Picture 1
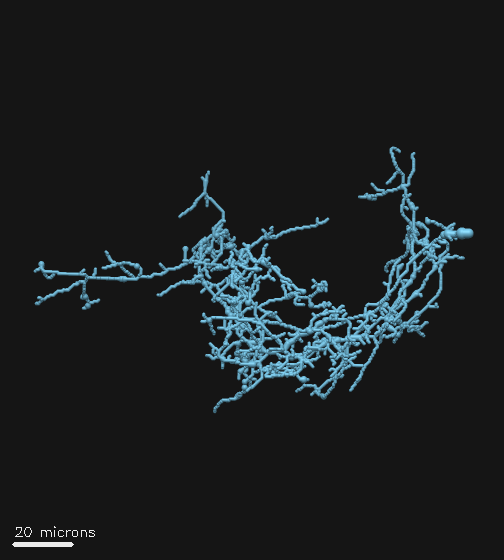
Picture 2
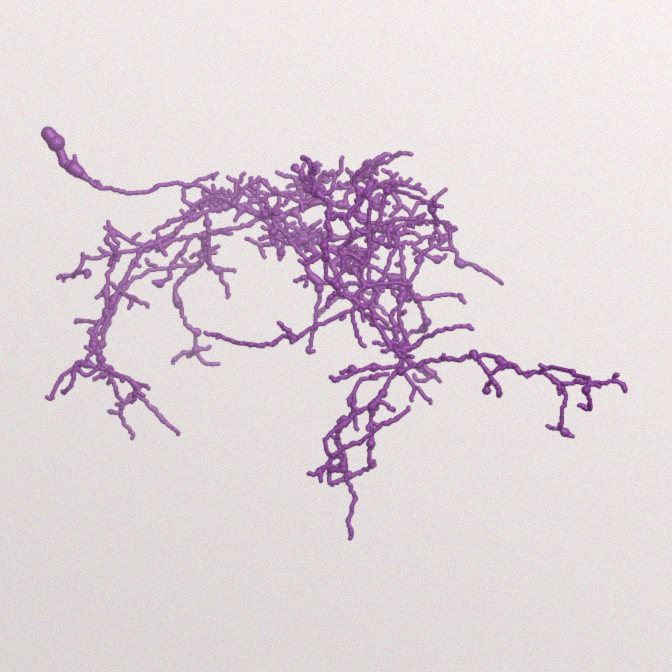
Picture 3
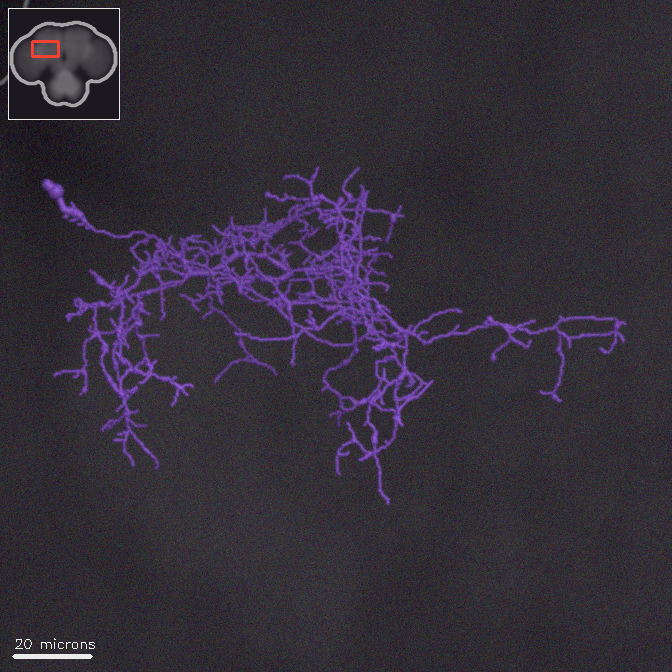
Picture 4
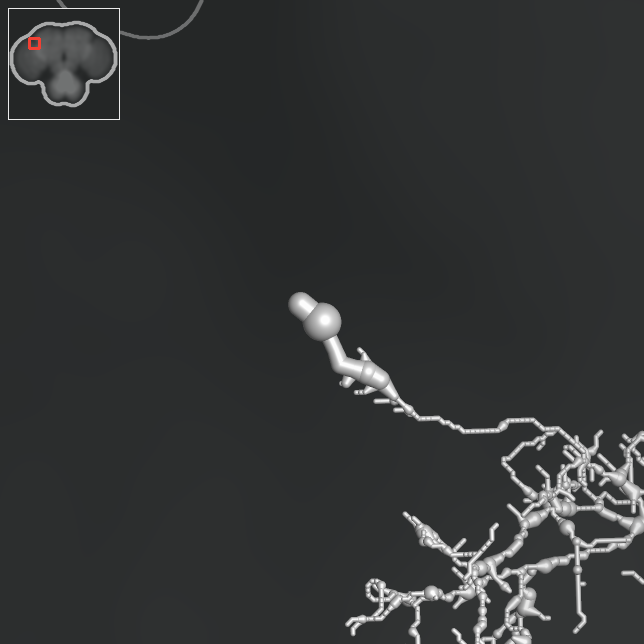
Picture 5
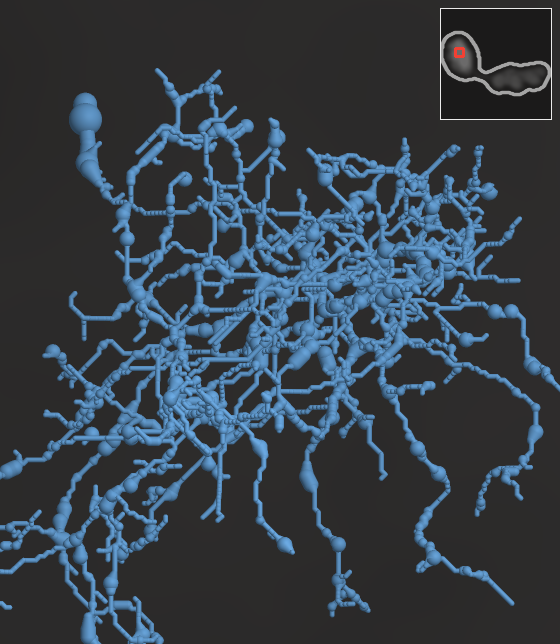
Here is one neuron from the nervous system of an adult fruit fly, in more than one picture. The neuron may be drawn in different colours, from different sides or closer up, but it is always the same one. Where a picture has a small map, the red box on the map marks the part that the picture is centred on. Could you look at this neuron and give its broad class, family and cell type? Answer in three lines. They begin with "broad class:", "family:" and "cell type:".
broad class: central-brain intrinsic neuron
family: hemilineage VLPl2_posterior
cell type: CB1852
